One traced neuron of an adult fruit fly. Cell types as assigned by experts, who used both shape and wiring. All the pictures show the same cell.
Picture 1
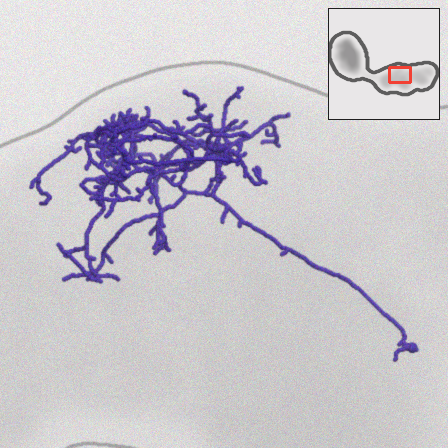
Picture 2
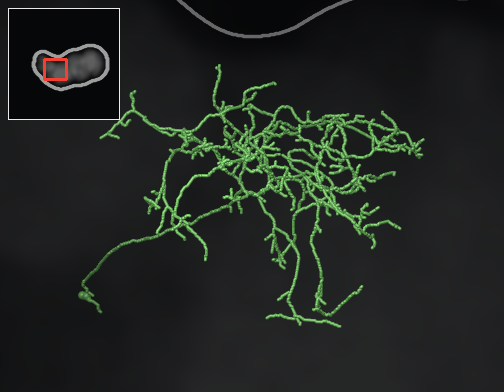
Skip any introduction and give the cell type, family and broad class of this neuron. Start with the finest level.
IN12A052_b; hemilineage 12A; nerve-cord intrinsic neuron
